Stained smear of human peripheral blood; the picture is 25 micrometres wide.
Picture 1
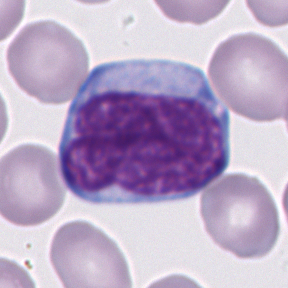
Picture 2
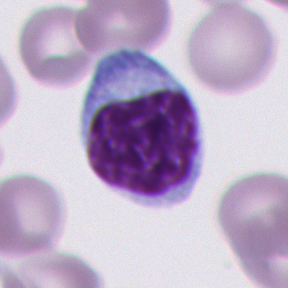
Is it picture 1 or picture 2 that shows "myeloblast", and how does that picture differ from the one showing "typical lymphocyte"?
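Picture 1 shows a myeloblast, and picture 2 shows a typical lymphocyte. The myeloblast has an angular outline with several fairly straight edges, and its nucleus, about 14 by 10 micrometres, fills about 70% of the cell's area. The nucleus of the typical lymphocyte is smaller, at about 10 micrometres across.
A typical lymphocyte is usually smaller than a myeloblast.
In picture 2 the chromatin is dark purple and coarsely clumped, and no nucleoli are visible.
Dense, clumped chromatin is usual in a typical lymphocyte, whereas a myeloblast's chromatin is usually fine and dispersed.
In both pictures the nucleus lies in the lower part of the cell and the pale blue cytoplasm is widest above it, forming a crescent in picture 2.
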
